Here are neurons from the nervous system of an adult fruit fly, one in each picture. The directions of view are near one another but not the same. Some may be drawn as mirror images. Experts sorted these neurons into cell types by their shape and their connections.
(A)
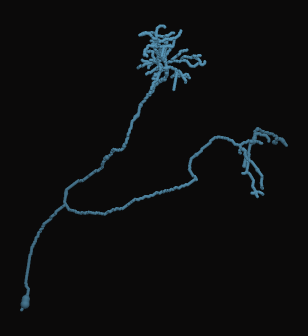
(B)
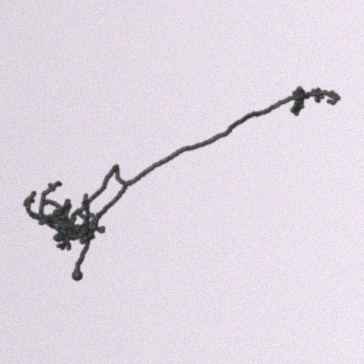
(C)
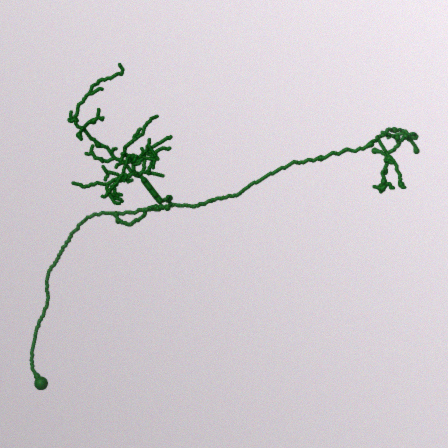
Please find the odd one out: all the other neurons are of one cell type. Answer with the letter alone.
B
